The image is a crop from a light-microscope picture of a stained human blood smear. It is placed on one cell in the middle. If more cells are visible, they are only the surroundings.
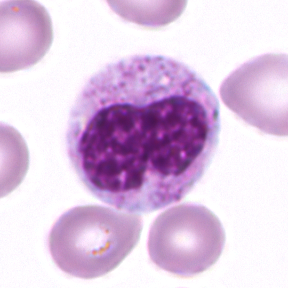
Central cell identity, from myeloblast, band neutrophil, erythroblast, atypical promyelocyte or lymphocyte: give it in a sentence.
The centrally placed cell is classified as a band neutrophil.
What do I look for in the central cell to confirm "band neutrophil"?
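In this band neutrophil, the outline is round and smooth. The nucleus sits low in the cell, leaving most of the cytoplasm above it. Its chromatin is dark purple and coarsely clumped, and I can't make out any nucleoli in it.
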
